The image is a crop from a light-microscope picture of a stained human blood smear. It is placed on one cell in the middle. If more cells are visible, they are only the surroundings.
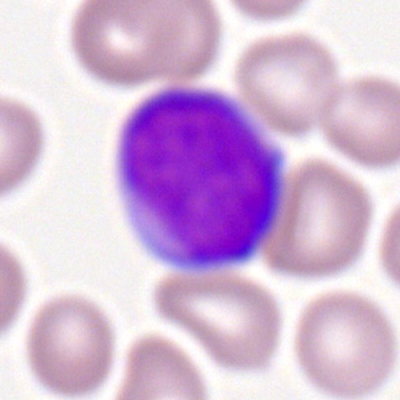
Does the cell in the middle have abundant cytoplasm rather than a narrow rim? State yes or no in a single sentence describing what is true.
No, scant cytoplasm surrounds the nucleus of this cell.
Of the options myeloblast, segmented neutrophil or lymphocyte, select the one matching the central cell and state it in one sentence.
Here the cell in the middle is a myeloblast.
